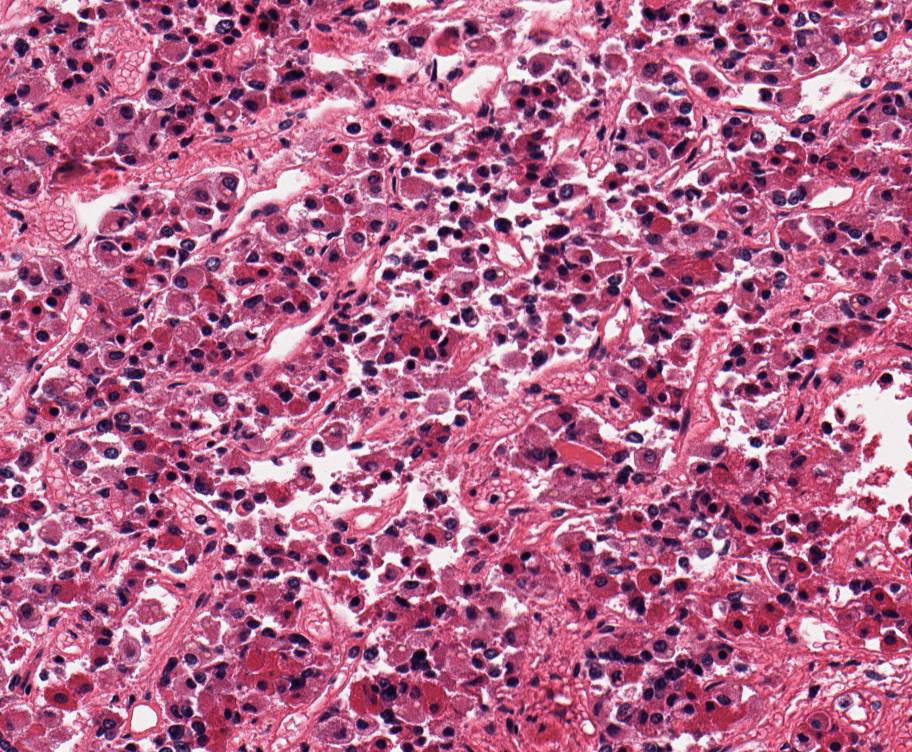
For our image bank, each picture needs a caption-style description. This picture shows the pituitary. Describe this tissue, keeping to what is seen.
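Cells form solid sheets and nests everywhere here, no glands or tubules. Most larger cells are polygonal, with abundant pink, finely granular cytoplasm. A few show bubbly, multivacuolated clear cytoplasm, mostly upper left. In the centre it's looser, crowded with small dark round nuclei with little cytoplasm.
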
